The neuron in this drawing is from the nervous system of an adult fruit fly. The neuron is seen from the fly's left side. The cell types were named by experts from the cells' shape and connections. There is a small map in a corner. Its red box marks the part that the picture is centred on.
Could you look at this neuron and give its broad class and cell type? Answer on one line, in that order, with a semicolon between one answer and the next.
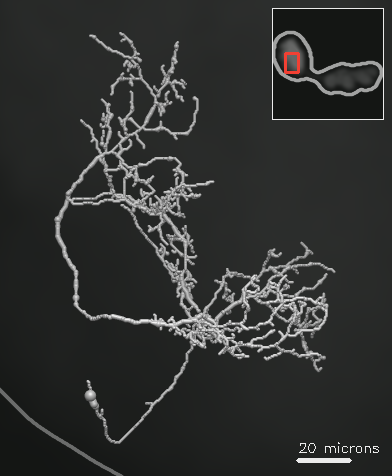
central-brain intrinsic neuron; GNG523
